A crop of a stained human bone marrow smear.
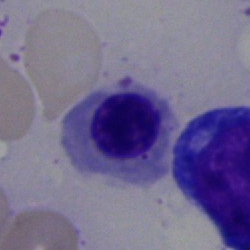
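Erythroblast at the centre of a stained human bone marrow smear. Taken in turn: the chromatin is dense and stains dark purple, and the nucleus shows no nucleolus. Next, the cytoplasm is pale grey-blue, and last, it shows no granules.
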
